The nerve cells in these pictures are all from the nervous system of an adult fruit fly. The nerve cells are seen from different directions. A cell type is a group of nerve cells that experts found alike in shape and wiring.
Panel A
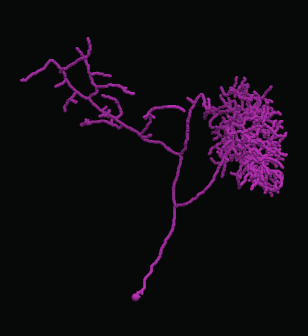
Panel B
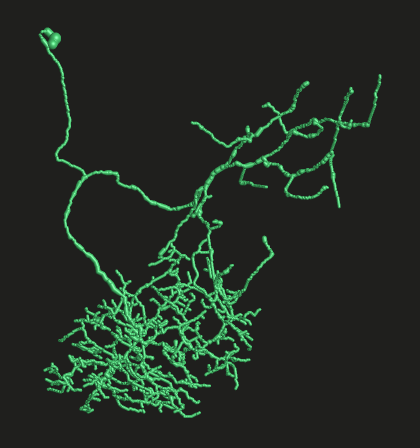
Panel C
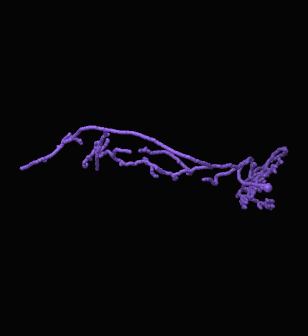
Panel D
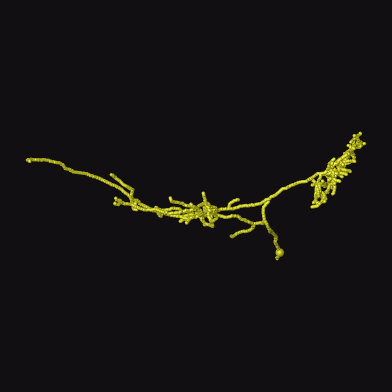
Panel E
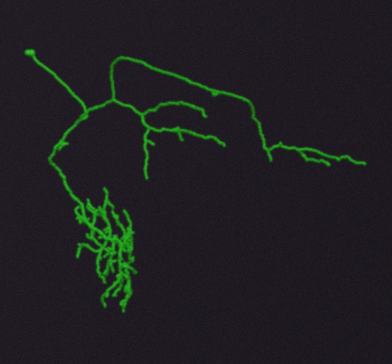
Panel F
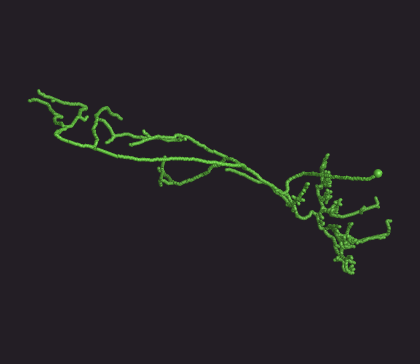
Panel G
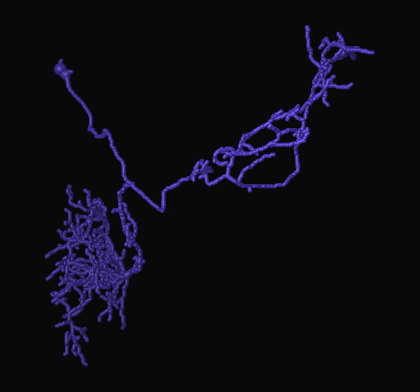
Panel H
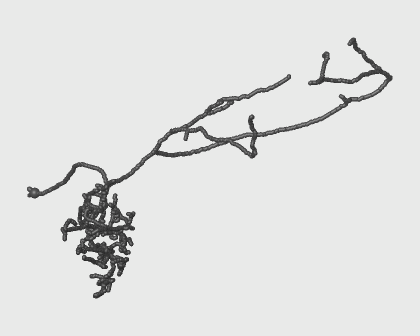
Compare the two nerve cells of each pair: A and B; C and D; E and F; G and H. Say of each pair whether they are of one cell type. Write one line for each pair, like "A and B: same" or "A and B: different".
A and B: same
C and D: same
E and F: same
G and H: different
